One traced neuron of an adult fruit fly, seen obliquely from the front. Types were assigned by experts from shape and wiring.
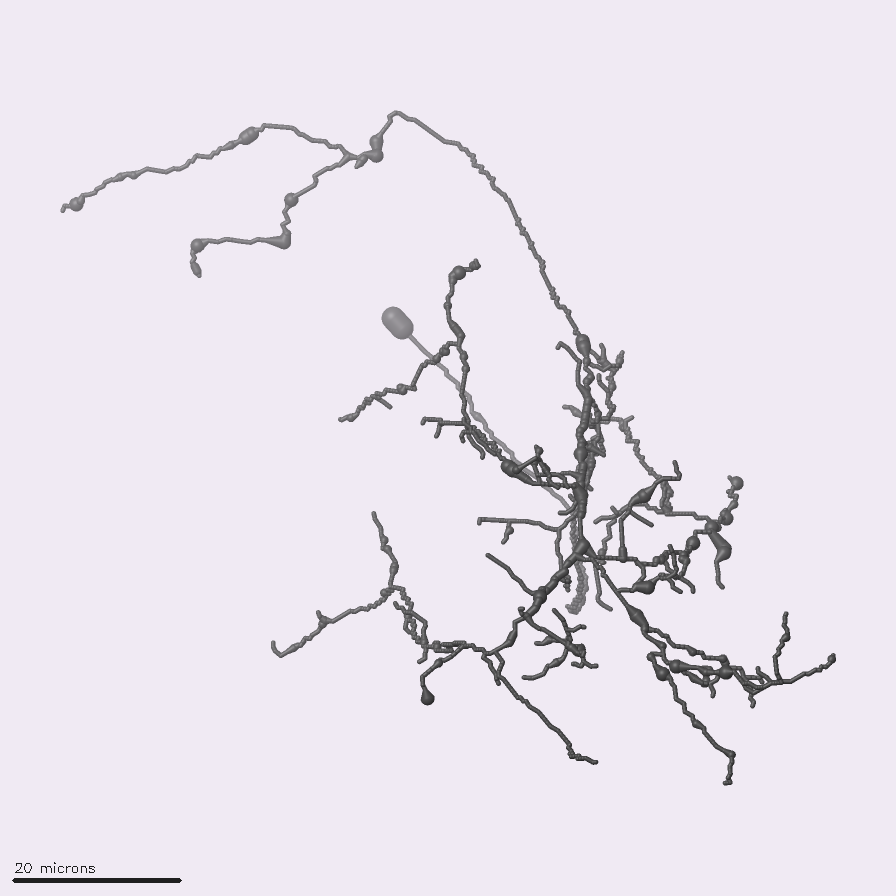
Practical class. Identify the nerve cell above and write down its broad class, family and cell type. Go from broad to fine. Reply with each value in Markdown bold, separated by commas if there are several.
**nerve-cord intrinsic neuron**, **hemilineage 08A**, **IN08A048**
